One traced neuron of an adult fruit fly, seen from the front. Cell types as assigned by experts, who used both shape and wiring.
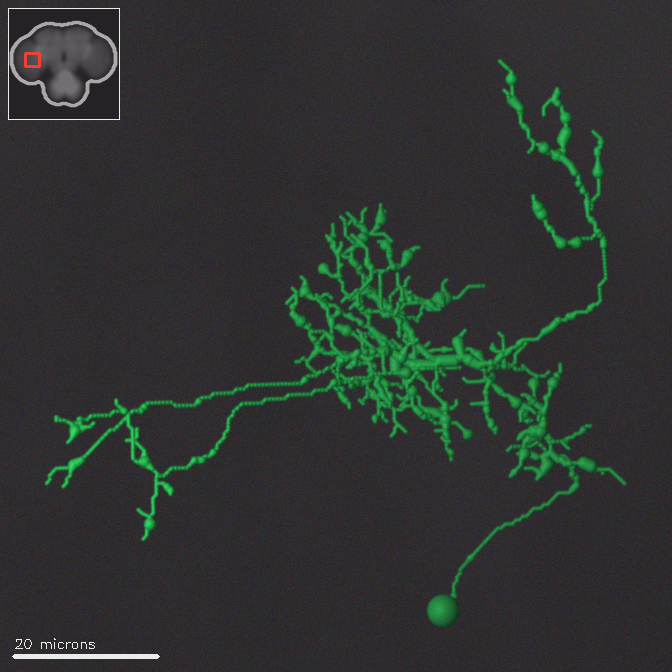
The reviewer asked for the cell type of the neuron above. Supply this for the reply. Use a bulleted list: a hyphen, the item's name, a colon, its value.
- cell type: Y11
